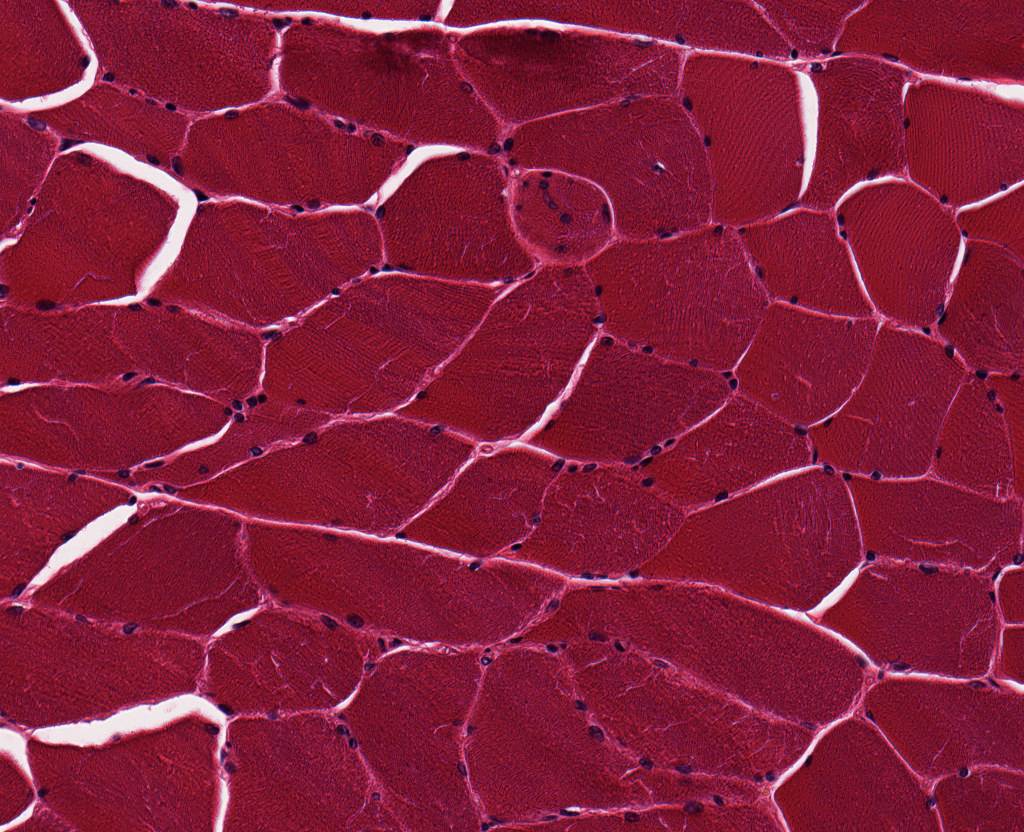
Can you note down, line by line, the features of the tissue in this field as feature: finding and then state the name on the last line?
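Nuclei: small, dark, at the fibre edges, not central
Cytoplasm: even deep red
Fibre size: broadly similar for most fibres in the field
Fat cells: none between the fibres anywhere in the field
Name: skeletal muscle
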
